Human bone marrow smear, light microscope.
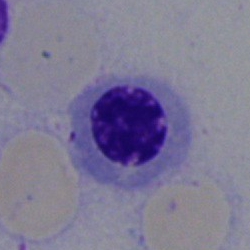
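Erythroblast, the cell in the middle of this stained human bone marrow smear. Look at the nucleus and notice that no nucleoli can be seen in it. The pale greyish blue cytoplasm forms a complete rim around the nucleus, narrowest above it. Notice too that the cytoplasm shows no visible granules.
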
